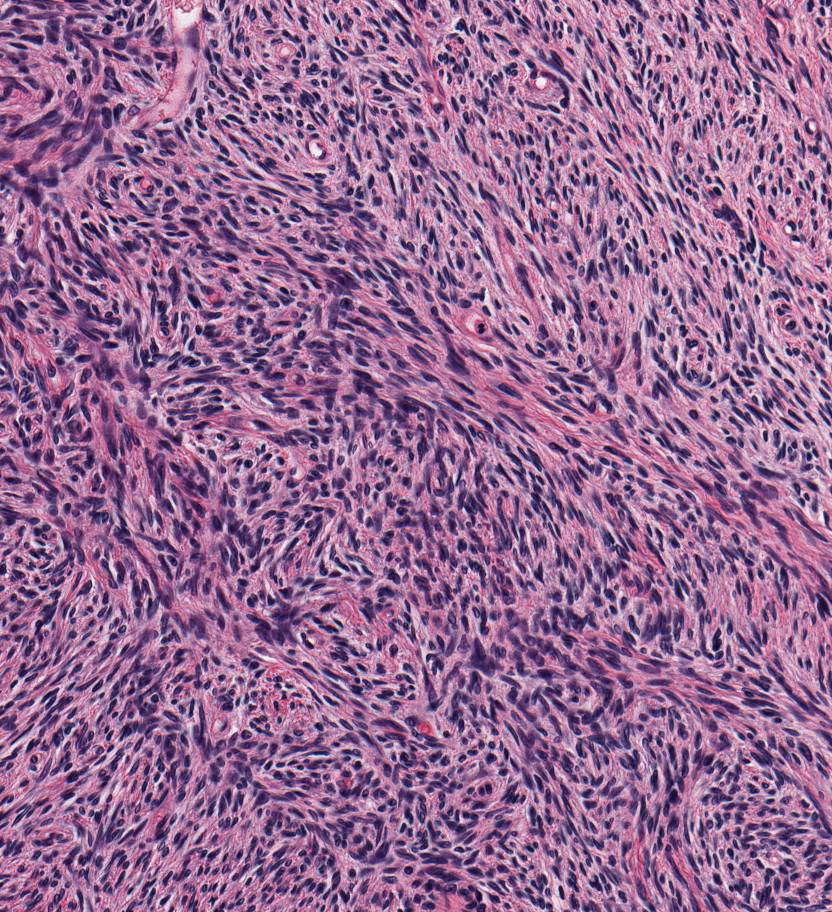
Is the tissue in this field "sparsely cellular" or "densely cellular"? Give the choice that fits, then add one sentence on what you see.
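Densely cellular. The cells are densely packed throughout the whole field.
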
